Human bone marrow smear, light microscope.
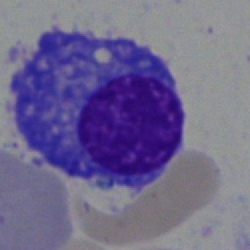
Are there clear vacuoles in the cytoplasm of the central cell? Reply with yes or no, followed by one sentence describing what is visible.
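Yes. One distinct clear round vacuole lies in the cytoplasm just above the nucleus.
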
